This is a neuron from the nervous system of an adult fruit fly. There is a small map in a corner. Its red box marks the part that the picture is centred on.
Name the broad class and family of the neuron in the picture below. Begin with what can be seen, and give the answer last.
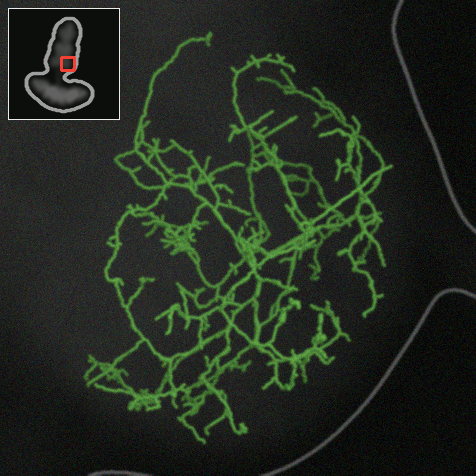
It is in the nerve cord and does not reach the brain. More than a hundred branch ends can be seen. This is a nerve-cord intrinsic neuron. Its family is hemilineage 20A.22A.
